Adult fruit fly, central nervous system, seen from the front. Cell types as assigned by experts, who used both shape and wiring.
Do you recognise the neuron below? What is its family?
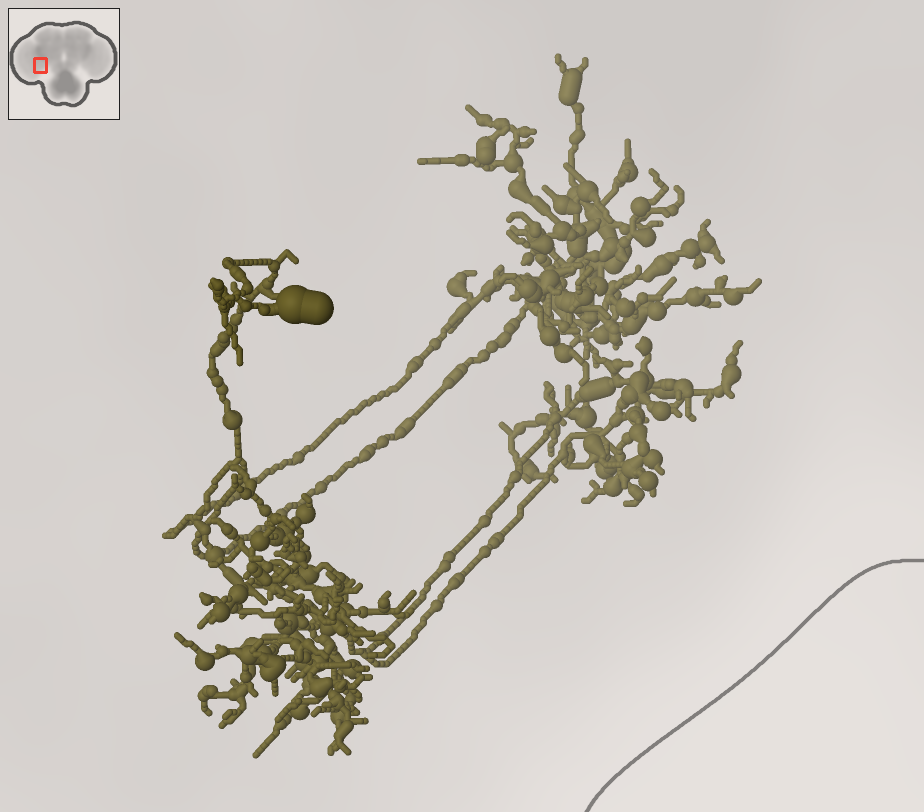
TmY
